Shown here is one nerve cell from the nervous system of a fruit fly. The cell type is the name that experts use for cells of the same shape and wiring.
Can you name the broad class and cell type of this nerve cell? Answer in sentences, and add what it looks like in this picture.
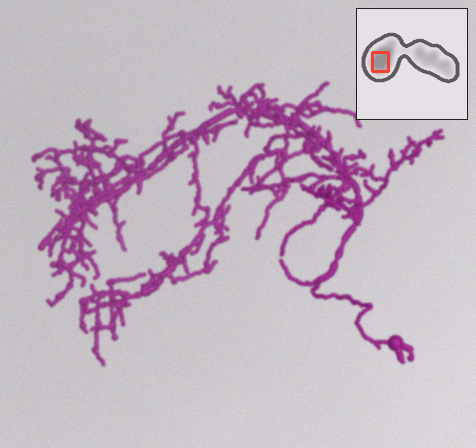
This is a central-brain intrinsic neuron. It is of cell type SLP437. The cell body is at the lower right of the picture. In this view it is wider than it is tall.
